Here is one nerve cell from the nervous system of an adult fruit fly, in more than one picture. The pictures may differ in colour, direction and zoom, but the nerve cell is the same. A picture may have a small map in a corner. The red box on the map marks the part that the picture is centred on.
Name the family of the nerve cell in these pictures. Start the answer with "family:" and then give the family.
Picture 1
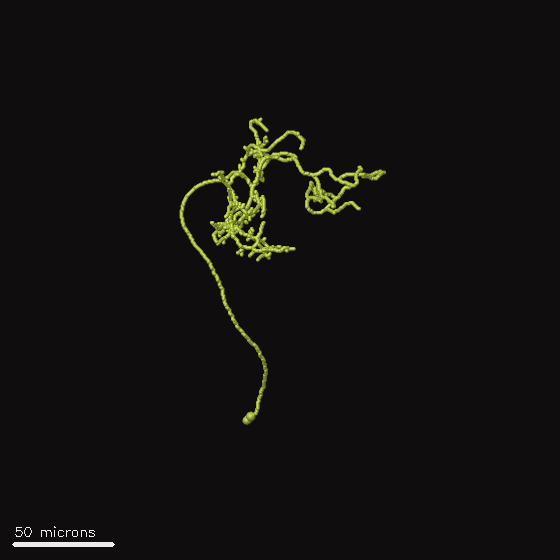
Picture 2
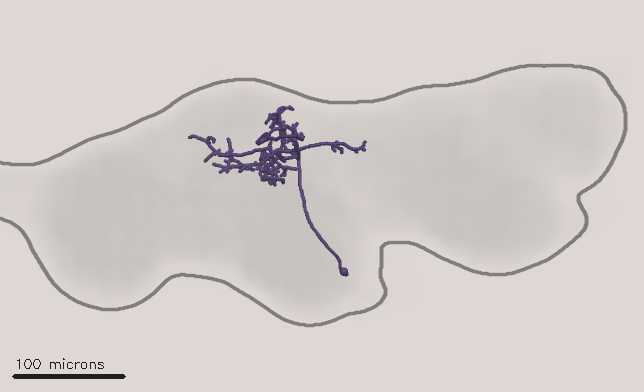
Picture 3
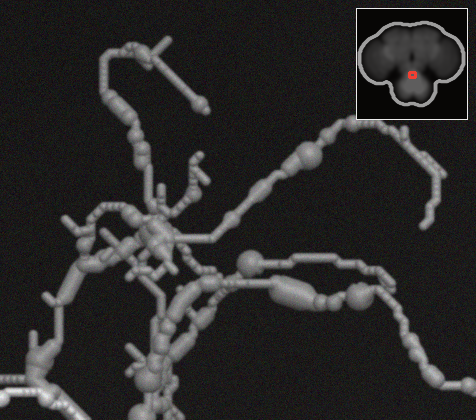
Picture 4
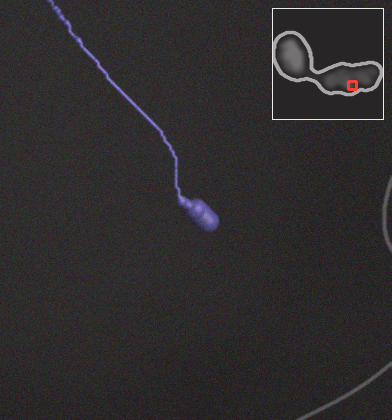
family: hemilineage 06A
